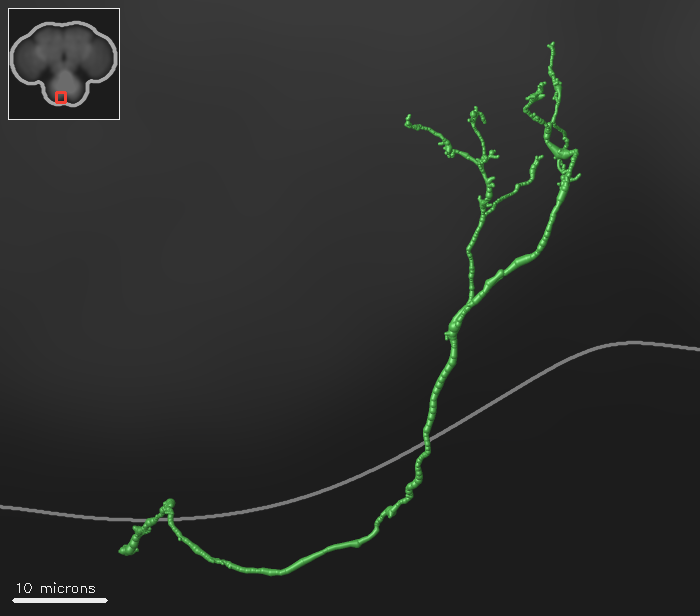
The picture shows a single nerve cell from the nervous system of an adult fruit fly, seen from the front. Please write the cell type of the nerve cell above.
LgLG3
